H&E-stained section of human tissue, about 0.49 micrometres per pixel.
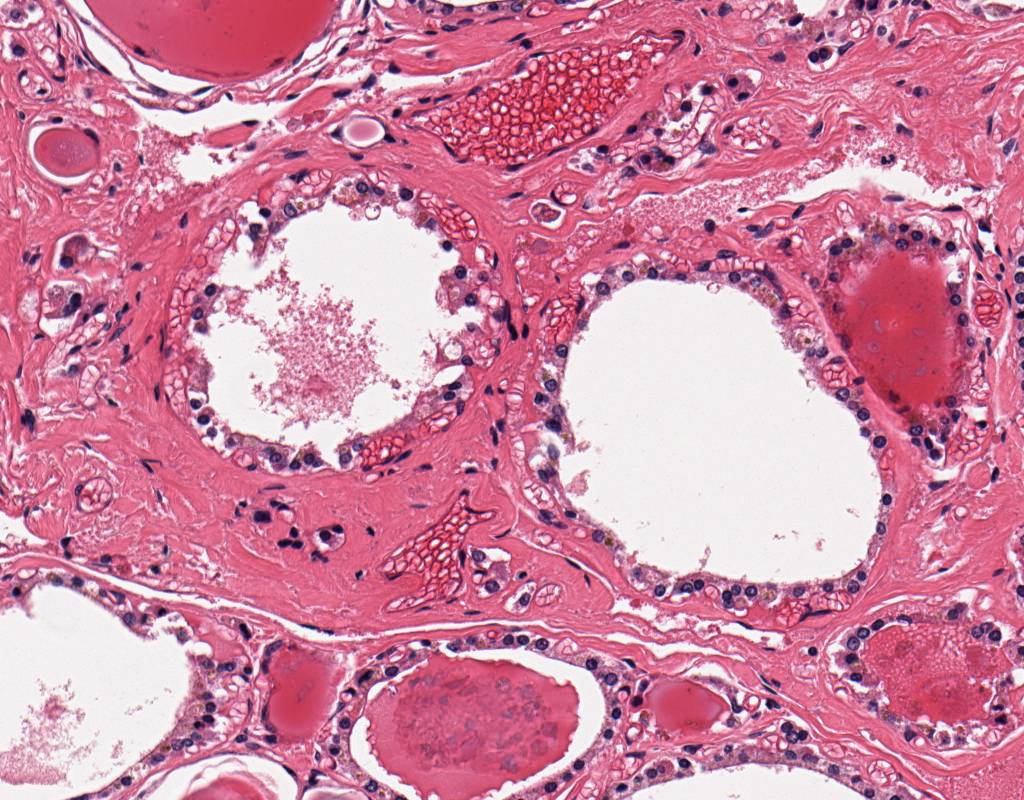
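thyroid, H&E section. Rounded, dilated tubular spaces separated by bands of dense stroma. Lining: single layer of low cuboidal to flattened cells. Fine golden-brown granules in lining cells around the large right central space. Elongated vessel, top centre, packed with red blood cells.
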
